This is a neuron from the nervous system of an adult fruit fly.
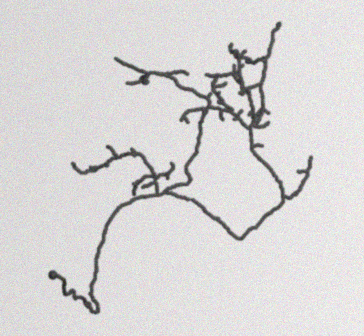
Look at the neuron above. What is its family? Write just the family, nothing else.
hemilineage MX3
